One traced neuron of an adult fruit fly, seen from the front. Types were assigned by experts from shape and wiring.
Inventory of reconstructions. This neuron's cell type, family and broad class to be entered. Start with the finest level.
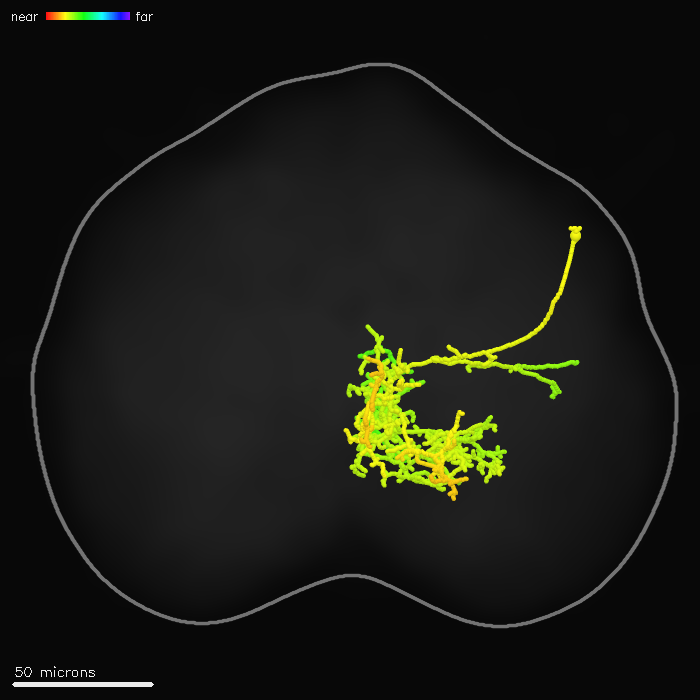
IN11A020; hemilineage 11A; nerve-cord intrinsic neuron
